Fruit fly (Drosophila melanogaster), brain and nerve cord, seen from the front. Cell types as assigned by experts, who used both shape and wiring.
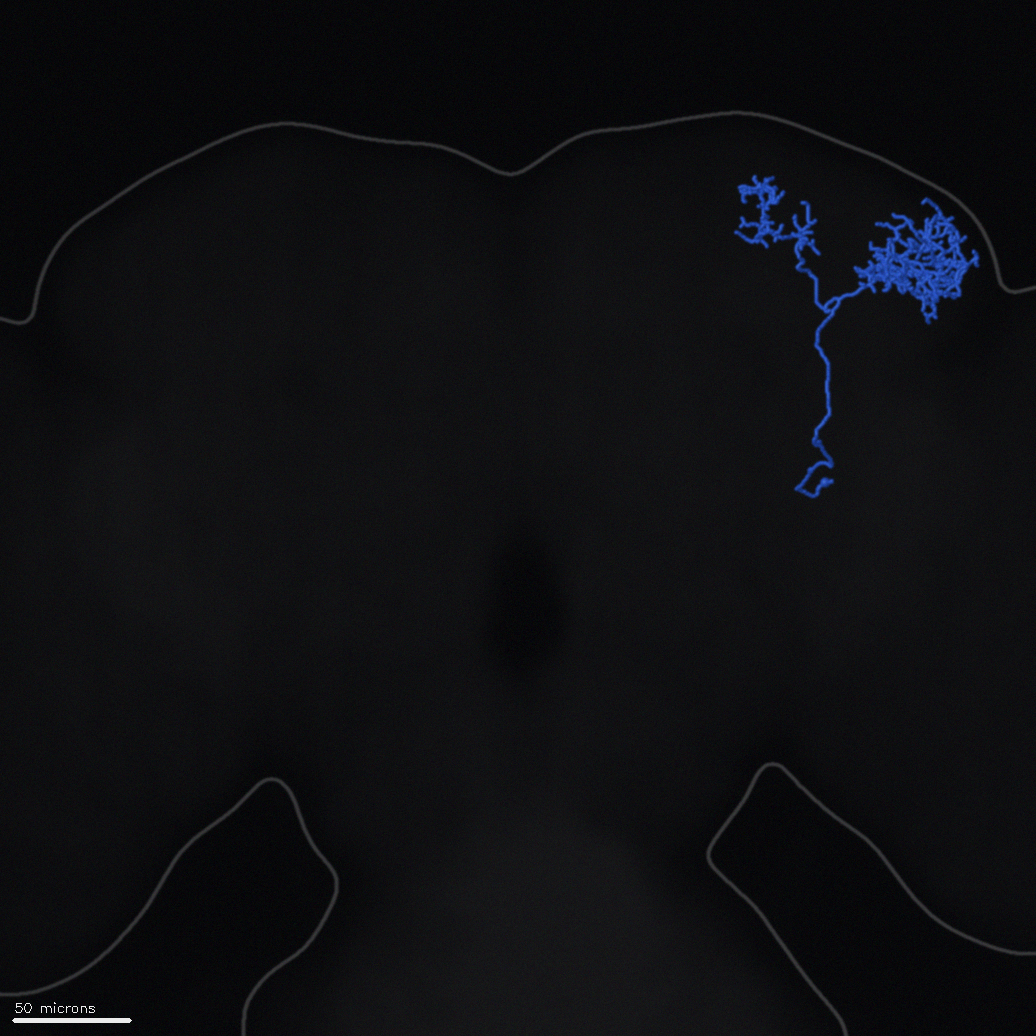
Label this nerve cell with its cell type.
LHPV7a1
